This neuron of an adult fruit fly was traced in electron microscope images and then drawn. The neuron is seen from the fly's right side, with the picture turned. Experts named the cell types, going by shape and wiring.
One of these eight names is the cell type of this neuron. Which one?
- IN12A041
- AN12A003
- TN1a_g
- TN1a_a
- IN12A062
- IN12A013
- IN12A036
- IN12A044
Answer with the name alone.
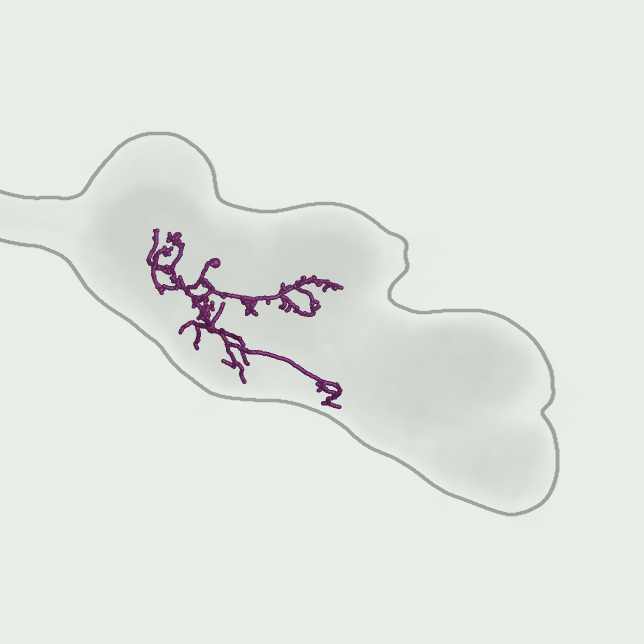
IN12A036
